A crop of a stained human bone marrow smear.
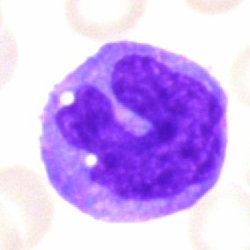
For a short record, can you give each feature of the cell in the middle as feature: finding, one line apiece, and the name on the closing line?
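Nucleus: bent into a horseshoe, a deep cleft entering from the left
Nucleoli: none to be seen
Cytoplasm: look closely for faint, fine violet granularity
Outline: roughly round and smooth
Name: so this one is a monocyte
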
